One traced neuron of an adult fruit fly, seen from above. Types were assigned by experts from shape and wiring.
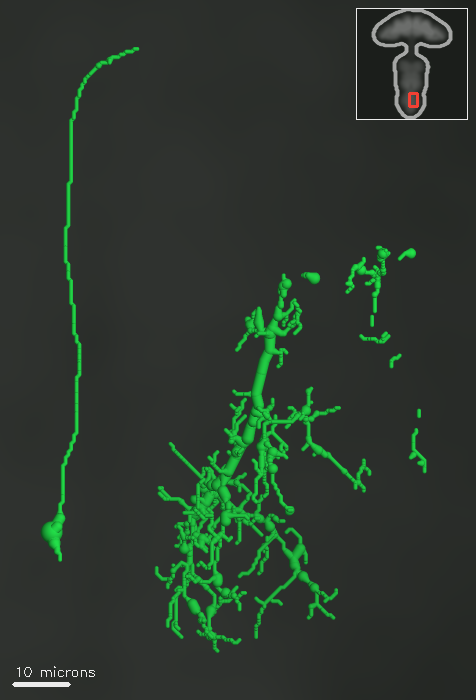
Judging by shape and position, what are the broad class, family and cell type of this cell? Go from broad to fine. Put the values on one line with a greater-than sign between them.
nerve-cord intrinsic neuron > hemilineage 12B > IN12B037_c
